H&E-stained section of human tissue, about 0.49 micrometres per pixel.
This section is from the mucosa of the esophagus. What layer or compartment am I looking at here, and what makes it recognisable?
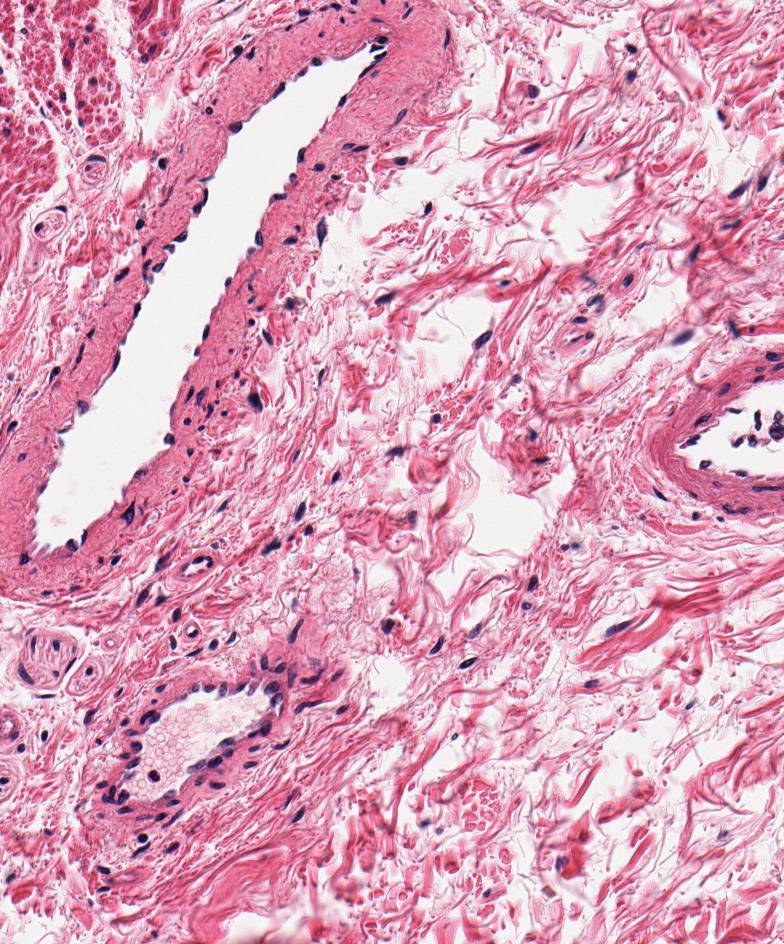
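This is loose connective tissue. Look at the stroma: loosely arranged wavy pink collagen bundles with clear spaces between, and sparse cells, mostly with spindle-shaped dark nuclei.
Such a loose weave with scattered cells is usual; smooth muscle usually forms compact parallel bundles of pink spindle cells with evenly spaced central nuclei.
Several blood vessels run through it; the large one at upper left has a broad pink wall with scattered elongated dark nuclei, and no epithelium is in view.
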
